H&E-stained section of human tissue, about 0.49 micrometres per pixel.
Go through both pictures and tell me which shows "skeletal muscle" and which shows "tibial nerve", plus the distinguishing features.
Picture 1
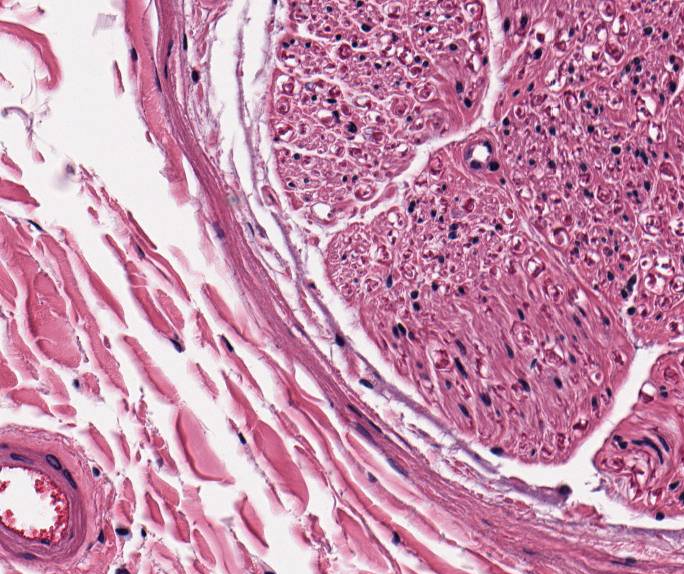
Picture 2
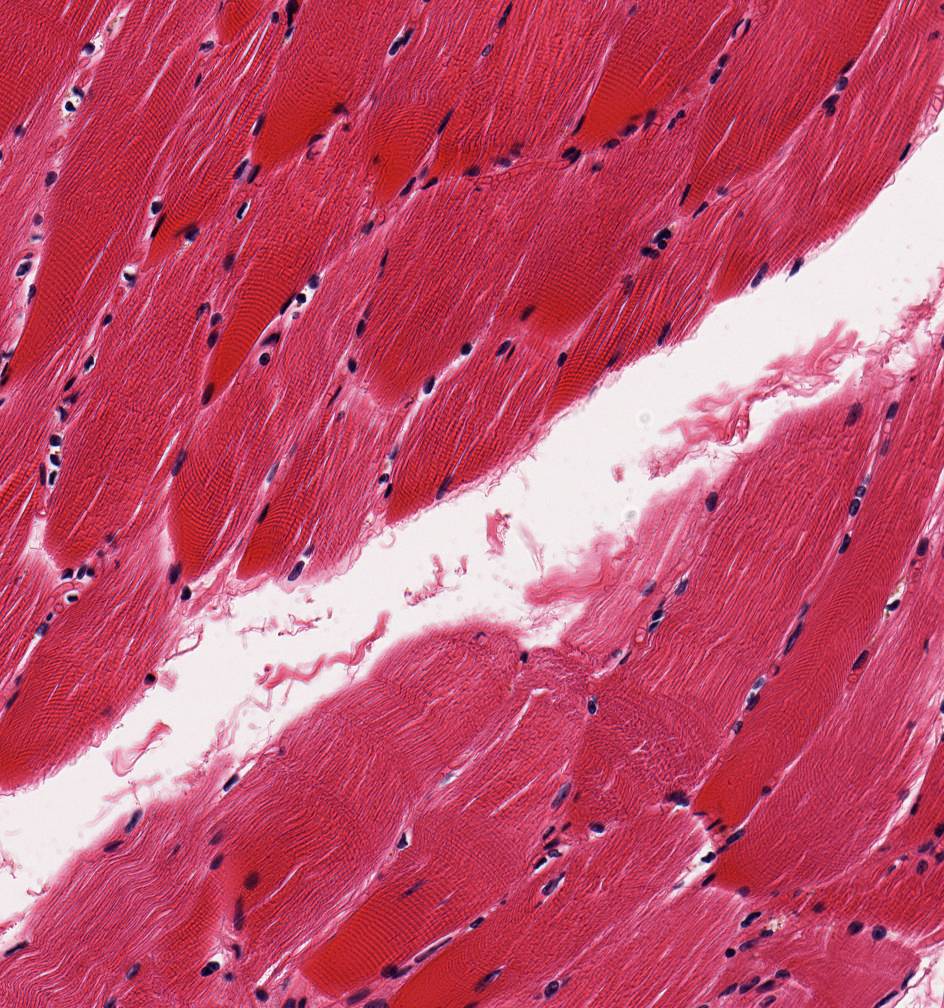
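Picture 2 shows skeletal muscle; picture 1, tibial nerve. In picture 1, nerve fascicles cut in cross section fill the upper right, packed with many small round axon profiles, each with a central dot and a pale surrounding halo, among which small dark oval nuclei are scattered. Its lower left holds broad, loosely separated, deeply eosinophilic fibres running diagonally. In picture 2, long parallel muscle fibres run diagonally from lower left to upper right across the whole field, with fine transverse cross-striations. Their cytoplasm is strongly eosinophilic, deeper red patches alternating with paler pink stretches, and their dark, elongated nuclei lie at the fibre edges rather than the centres.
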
